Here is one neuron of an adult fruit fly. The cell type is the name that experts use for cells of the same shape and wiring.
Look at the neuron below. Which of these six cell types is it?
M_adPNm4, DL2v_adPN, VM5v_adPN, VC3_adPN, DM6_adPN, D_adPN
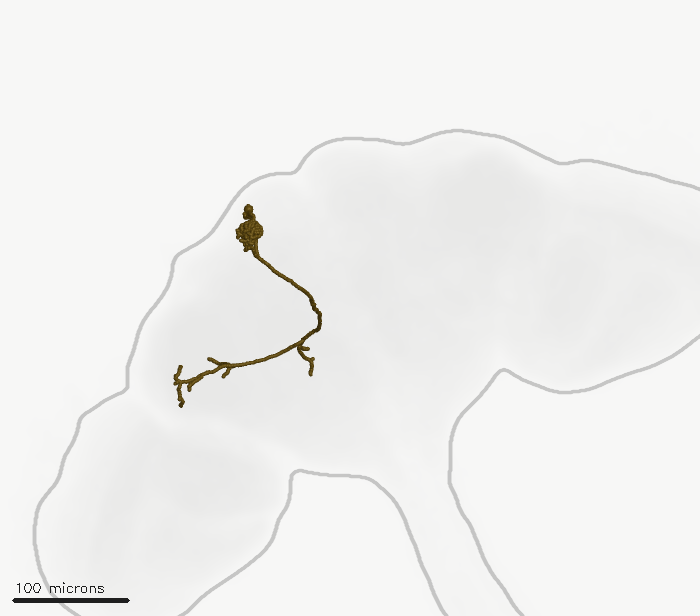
VM5v_adPN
